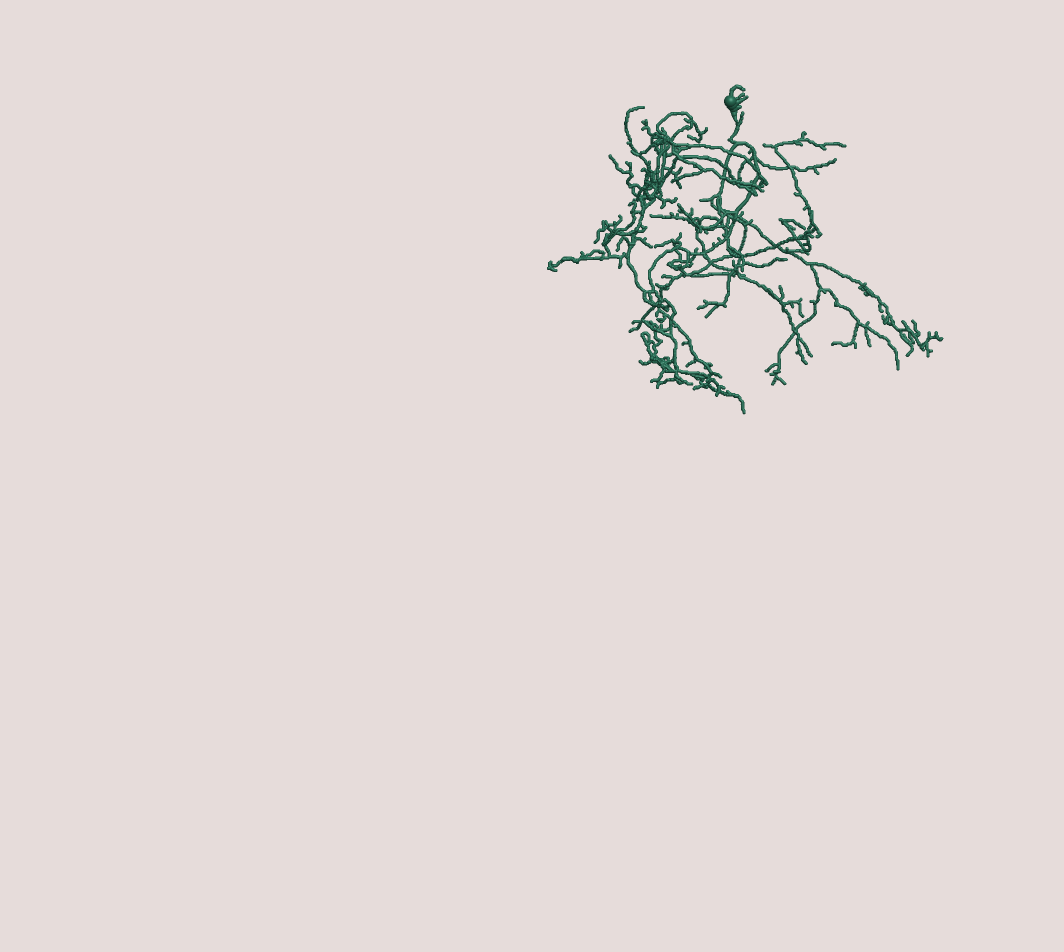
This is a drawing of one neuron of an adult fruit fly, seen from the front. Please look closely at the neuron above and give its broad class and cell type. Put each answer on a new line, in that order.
central-brain intrinsic neuron
SMP238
